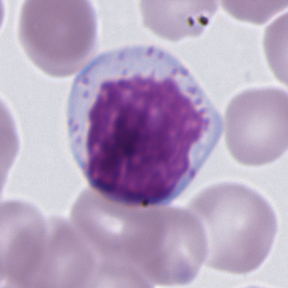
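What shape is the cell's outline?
Smooth and roughly round, with no surface projections.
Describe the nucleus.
A single unlobed mass lying toward the bottom of the cell, so the widest band of cytoplasm is above it.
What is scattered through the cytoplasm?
Small pink-purple granules.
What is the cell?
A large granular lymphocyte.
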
